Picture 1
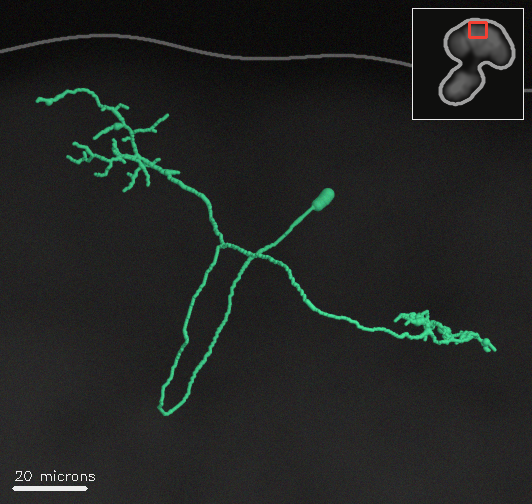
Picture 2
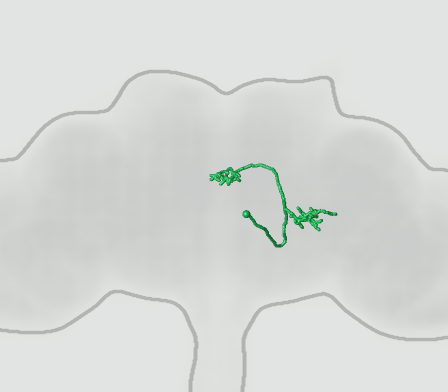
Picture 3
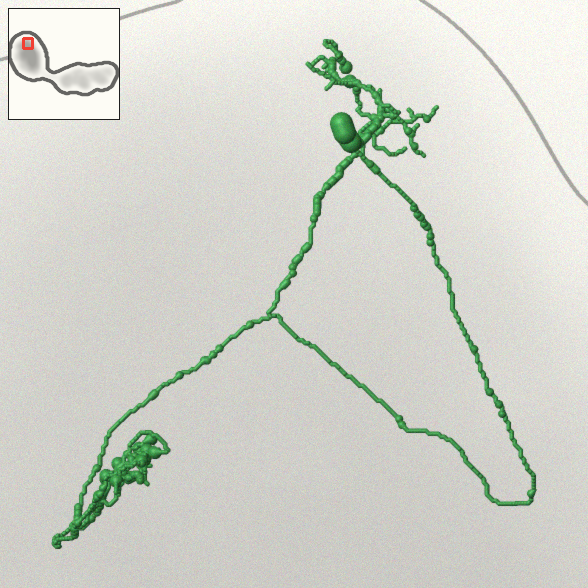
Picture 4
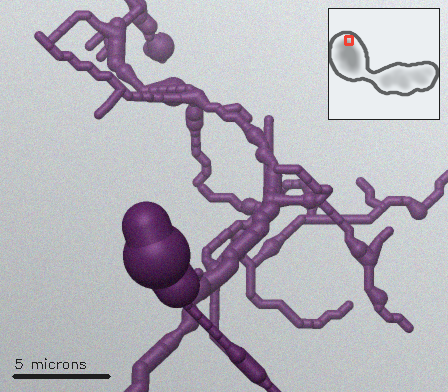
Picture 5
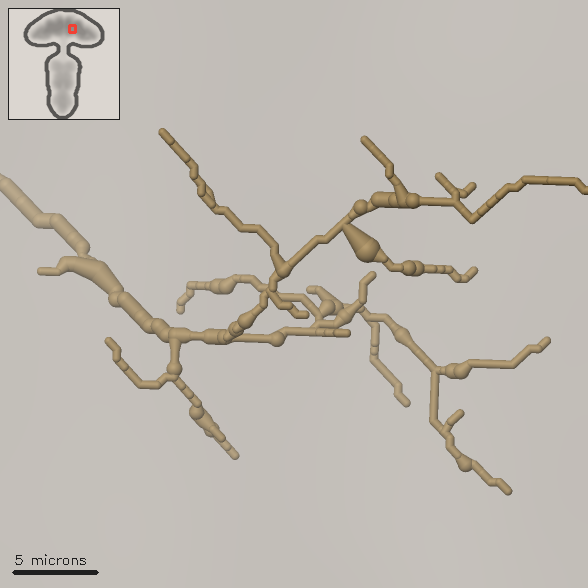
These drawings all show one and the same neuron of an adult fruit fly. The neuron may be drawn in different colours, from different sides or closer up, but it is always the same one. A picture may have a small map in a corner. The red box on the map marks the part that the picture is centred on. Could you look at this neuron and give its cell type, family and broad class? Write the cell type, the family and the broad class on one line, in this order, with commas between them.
FB9C, hemilineage SIPp1, central-brain intrinsic neuron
